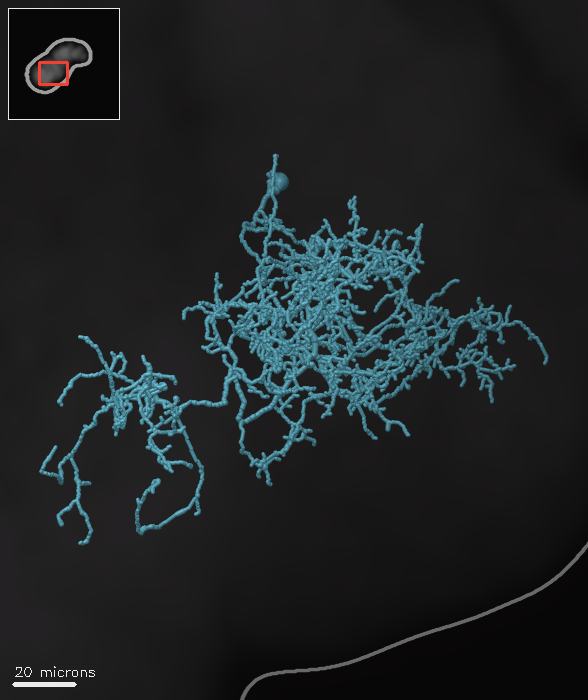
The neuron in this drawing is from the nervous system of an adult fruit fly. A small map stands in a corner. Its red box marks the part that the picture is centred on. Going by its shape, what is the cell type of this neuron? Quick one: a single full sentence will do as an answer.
The type assigned to this neuron is CL111.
